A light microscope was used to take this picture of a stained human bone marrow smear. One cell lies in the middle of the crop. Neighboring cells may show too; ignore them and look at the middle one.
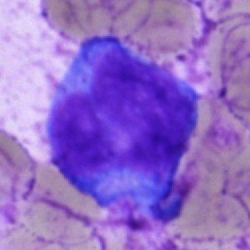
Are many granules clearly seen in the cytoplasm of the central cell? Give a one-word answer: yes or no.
No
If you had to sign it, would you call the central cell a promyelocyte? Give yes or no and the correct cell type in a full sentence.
No, it is a blast rather than a promyelocyte that the middle of the crop contains.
